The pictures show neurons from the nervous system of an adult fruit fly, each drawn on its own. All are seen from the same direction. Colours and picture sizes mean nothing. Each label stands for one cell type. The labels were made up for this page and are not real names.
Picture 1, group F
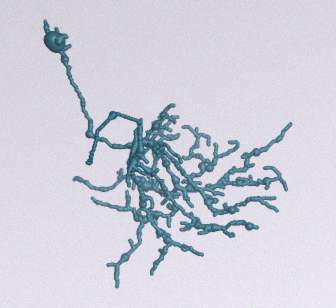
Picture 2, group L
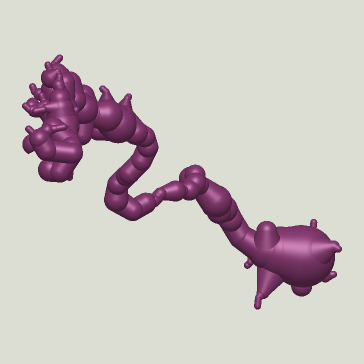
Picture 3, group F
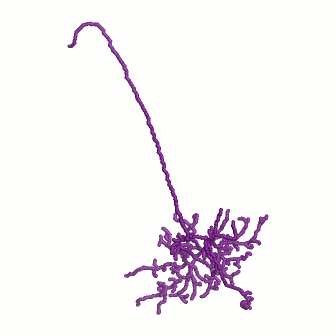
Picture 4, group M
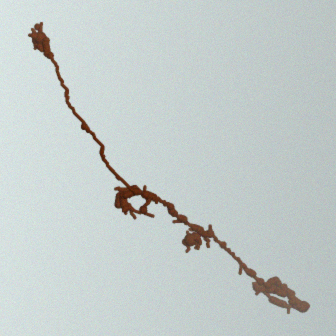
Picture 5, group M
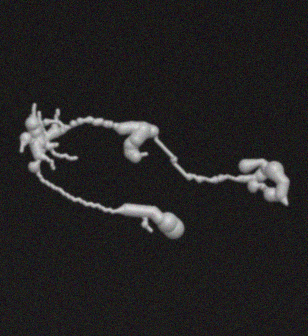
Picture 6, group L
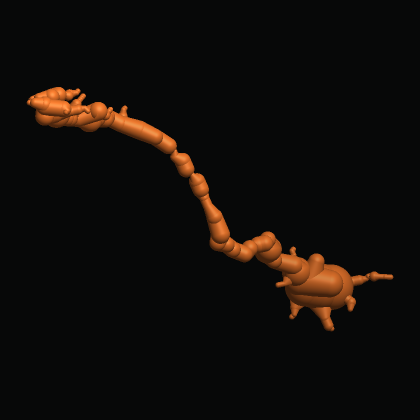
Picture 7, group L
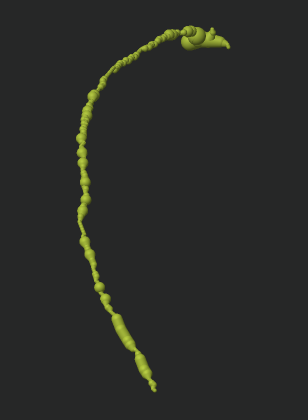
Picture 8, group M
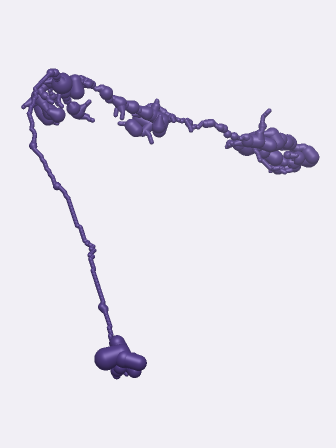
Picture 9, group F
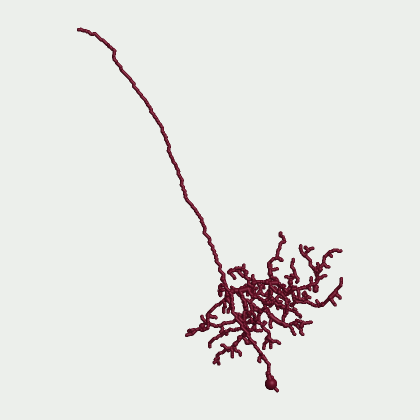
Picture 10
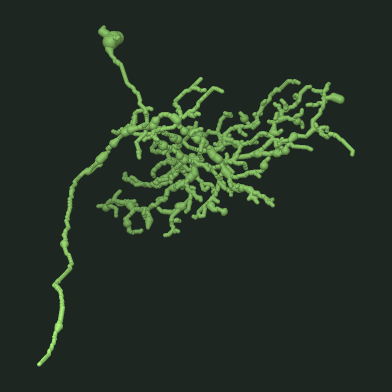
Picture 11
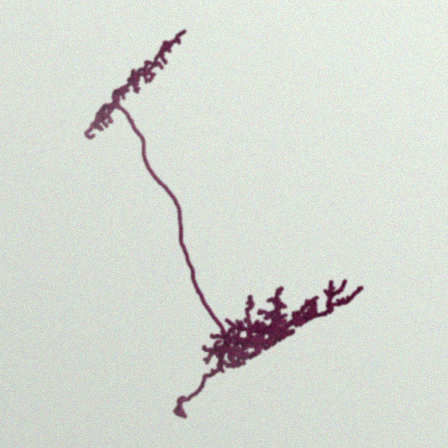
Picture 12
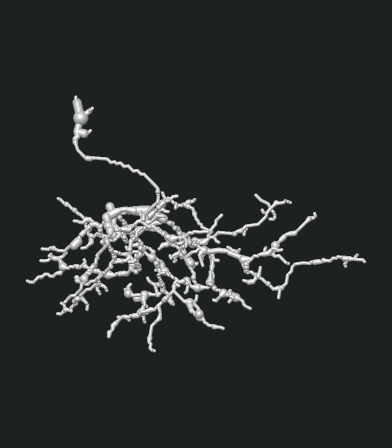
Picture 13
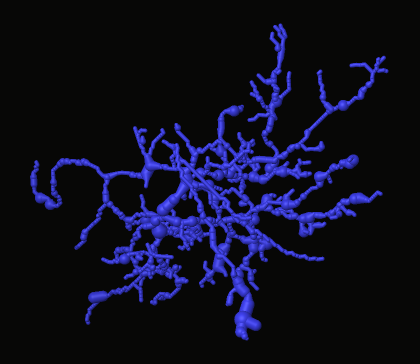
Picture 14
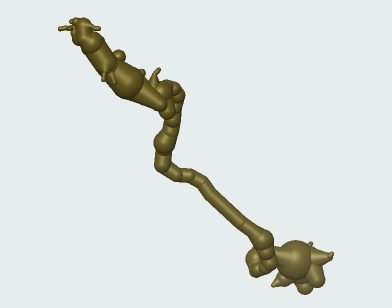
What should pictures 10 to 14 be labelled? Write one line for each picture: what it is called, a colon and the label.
10: group F
11: group F
12: group F
13: group F
14: group L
